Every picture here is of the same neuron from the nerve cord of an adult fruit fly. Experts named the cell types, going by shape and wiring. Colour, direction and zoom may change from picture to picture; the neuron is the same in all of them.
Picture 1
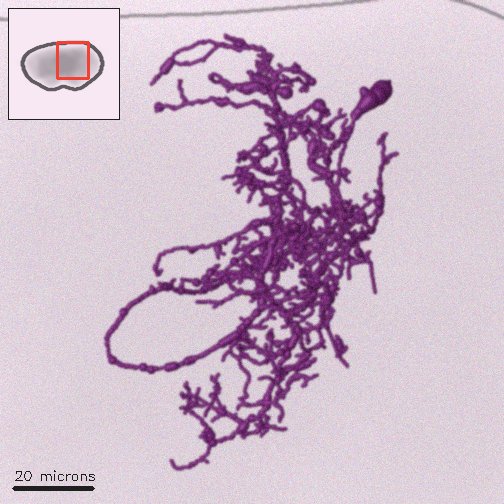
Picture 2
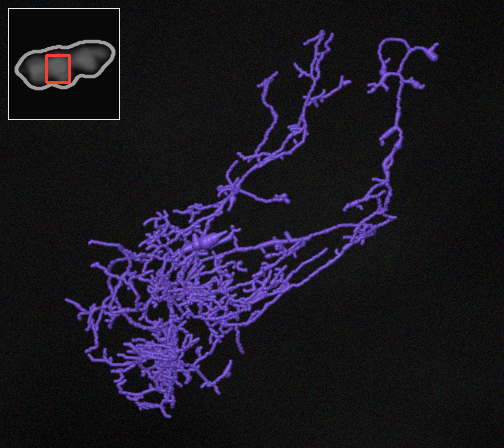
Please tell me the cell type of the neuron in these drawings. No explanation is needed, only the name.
IN17A049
